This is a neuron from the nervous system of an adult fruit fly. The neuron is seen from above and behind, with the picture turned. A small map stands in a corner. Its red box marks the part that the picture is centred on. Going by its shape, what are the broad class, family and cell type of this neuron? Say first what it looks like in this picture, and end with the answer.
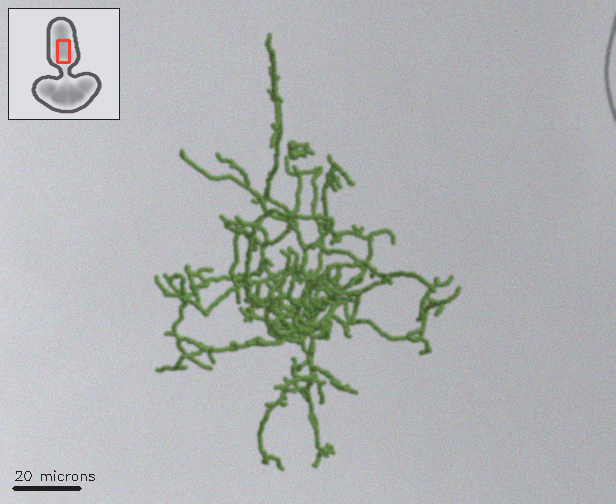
It lies in the nerve cord. From top to bottom in the picture it spans about 130 microns. Dozens of branch ends can be seen. Its broad class is nerve-cord intrinsic neuron. Its family is hemilineage 00A. It is of cell type IN00A043.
